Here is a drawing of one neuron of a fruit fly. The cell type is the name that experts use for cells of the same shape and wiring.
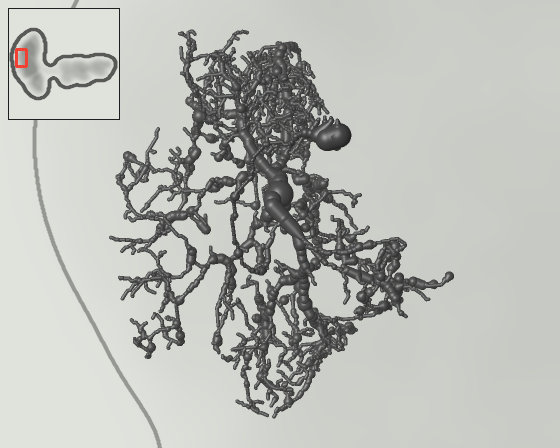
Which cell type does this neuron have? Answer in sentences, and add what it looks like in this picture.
Its cell type is vLN25. Its broad class is central-brain intrinsic neuron. It is in the brain and does not reach the nerve cord. The picture shows more than a hundred branch ends.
